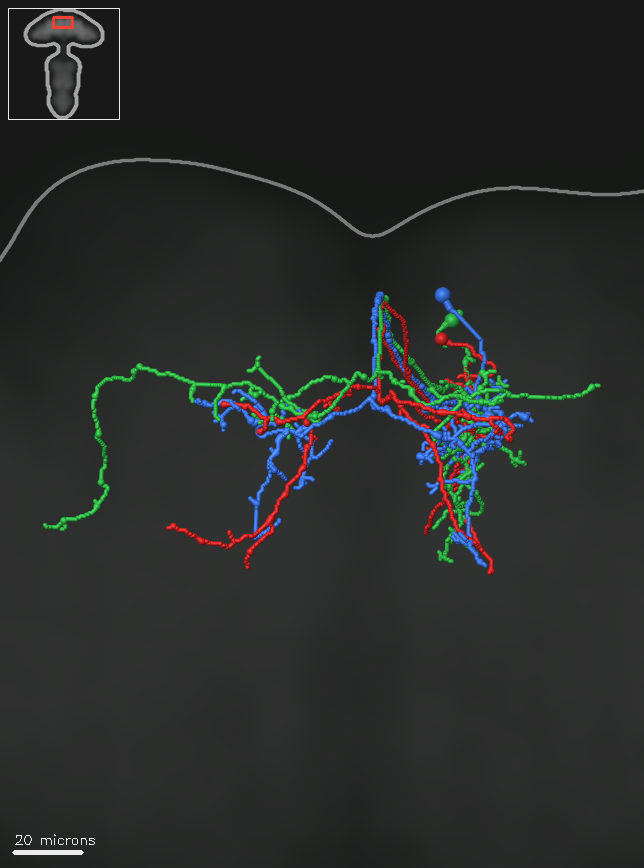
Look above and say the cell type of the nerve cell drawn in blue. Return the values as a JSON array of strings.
["FLA006m"]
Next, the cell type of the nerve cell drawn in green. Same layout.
["FLA002m"]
